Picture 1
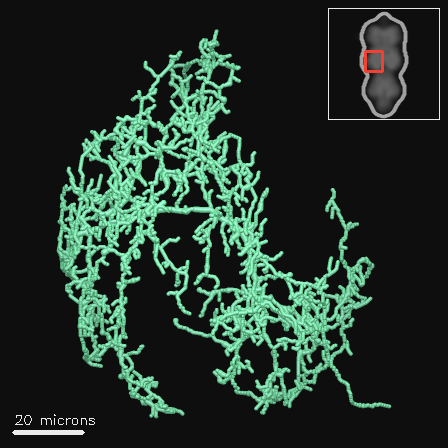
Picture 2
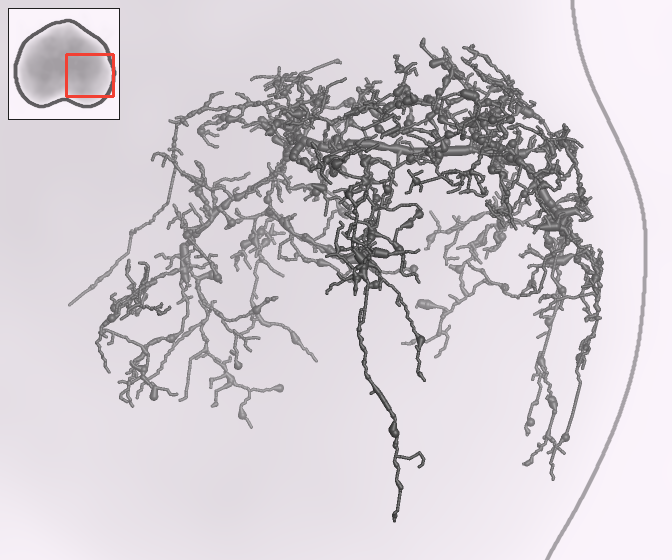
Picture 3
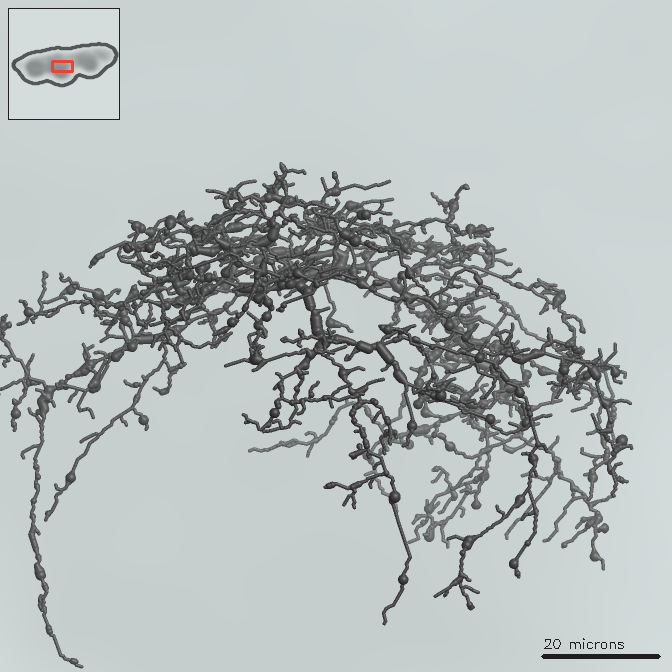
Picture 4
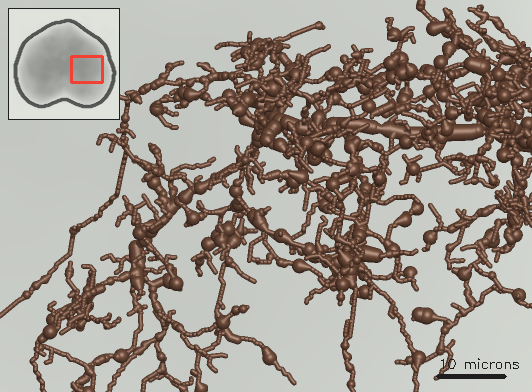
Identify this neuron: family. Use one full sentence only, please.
The neuron is recorded as family hemilineage 03B.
